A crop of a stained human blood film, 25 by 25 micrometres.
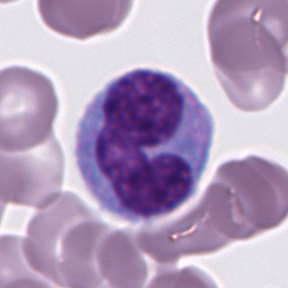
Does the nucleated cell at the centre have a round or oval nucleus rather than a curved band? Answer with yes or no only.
No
